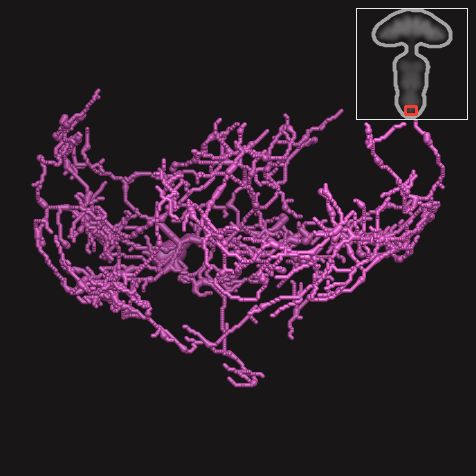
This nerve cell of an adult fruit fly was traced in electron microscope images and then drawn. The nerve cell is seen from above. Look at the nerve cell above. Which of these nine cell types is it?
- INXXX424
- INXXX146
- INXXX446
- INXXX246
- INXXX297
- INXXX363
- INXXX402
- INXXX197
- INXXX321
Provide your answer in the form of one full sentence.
The neuron belongs to cell type INXXX197.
